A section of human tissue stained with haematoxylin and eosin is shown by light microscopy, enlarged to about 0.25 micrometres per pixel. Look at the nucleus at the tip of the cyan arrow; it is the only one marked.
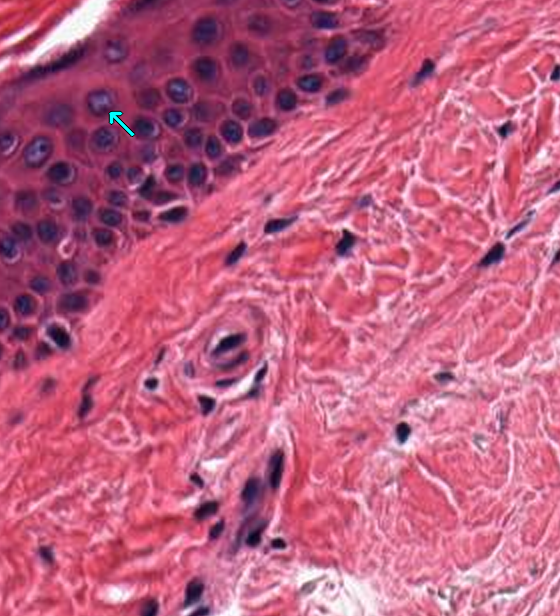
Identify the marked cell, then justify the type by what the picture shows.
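The marked cell is a keratinocyte. The nucleus is round and about the same size as the neighbouring nuclei. The nucleus stains dark purple but unevenly, with clumped darker areas and paler spots inside it. The cell lies among closely packed cells of similar appearance in the upper part of the cell layer, a few cells below the layered pink-and-white surface material.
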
